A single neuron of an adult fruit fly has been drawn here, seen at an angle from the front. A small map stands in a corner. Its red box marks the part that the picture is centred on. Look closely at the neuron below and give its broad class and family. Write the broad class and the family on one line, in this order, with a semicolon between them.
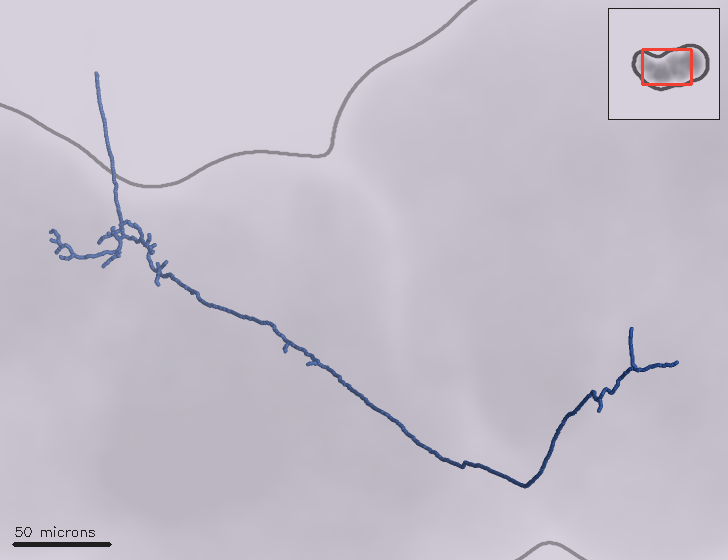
sensory neuron ascending to the brain; class mechanosensory proprioceptive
